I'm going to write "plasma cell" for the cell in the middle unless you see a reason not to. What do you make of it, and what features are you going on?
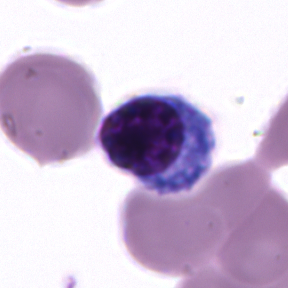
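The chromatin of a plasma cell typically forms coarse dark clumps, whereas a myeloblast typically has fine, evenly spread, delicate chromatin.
In this cell the chromatin is dark purple and condensed in clumps, which speaks for plasma cell and against myeloblast. Yes, plasma cell is the right name. The cytoplasm forms a crescent on the right side of the cell and is speckled with fine, darker blue-purple dots. A red cell lies just below, close to the cell's lower edge.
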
